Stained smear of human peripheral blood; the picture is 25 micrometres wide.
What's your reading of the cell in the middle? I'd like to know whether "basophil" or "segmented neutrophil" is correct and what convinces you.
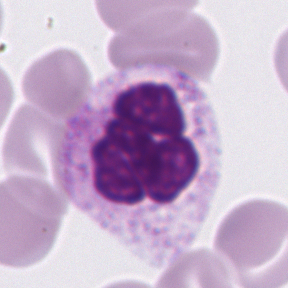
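This one's a segmented neutrophil. What tips it is the granules: fine and lilac, scattered throughout the cytoplasm.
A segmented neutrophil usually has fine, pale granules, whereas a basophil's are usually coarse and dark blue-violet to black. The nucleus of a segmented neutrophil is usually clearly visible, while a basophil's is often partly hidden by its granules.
Here the nucleus, its chromatin dark purple and coarsely clumped, measures about 11 by 9 micrometres. Pale pink cytoplasm makes a wide rim around it, and the outline is smooth and roughly oval.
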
